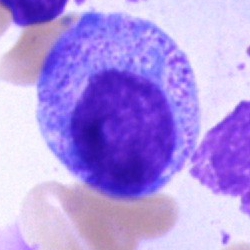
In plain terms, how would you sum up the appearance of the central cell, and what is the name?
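I'd call the outline round to slightly oval, and the border looks smooth. Deep purple stains the nucleus all the way through. Around it, the cytoplasm has a blue background colour. That band of cytoplasm seems widest above the nucleus. So what I'm looking at is a promyelocyte.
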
